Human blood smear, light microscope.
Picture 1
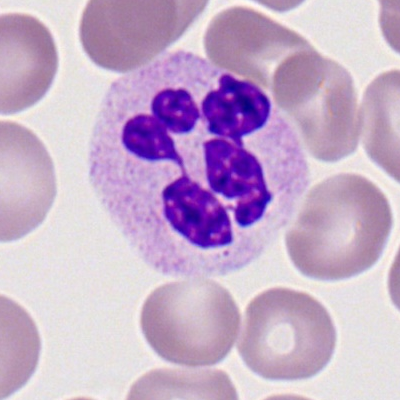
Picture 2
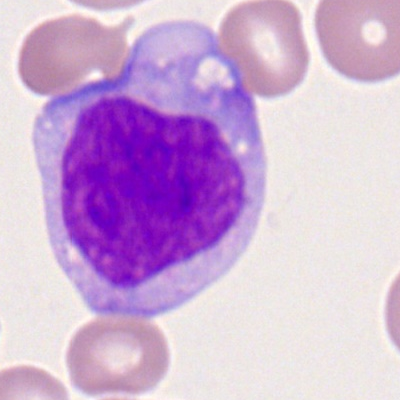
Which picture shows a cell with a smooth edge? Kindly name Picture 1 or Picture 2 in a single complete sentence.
Picture 1 contains the cell with the smooth edge.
